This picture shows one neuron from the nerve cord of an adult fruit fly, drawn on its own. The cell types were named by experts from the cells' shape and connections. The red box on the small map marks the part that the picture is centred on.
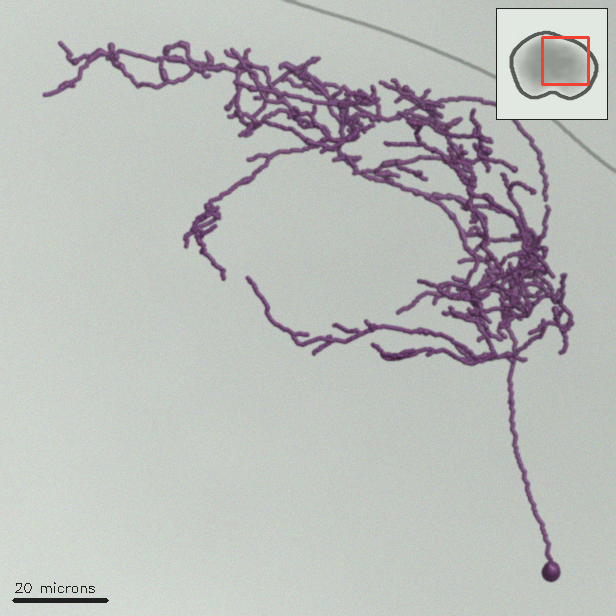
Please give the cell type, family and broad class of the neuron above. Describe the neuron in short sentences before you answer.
By the scale bar it is about 110 microns tall in this view. As drawn here it is about as wide as it is tall. The cell type is IN08A011. The family is hemilineage 08A. It is a nerve-cord intrinsic neuron.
